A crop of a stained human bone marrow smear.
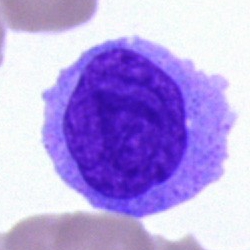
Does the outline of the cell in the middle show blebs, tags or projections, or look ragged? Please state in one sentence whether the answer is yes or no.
Yes, this cell's edge is broken by ragged or frayed parts, projections, blebs or tags.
